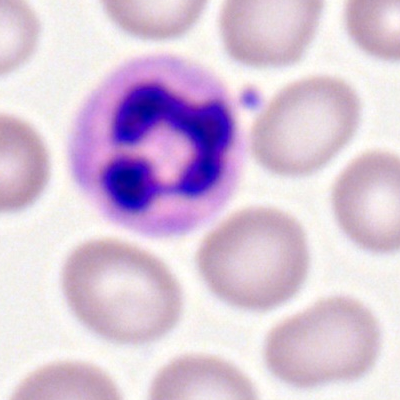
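Segmented neutrophil, the central cell in a stained human blood smear. Its outline is round and smooth. The chromatin is dense and dark purple, with no fine open pattern, and no nucleoli are visible in the nucleus. The cytoplasm is plentiful and pale pinkish-lilac.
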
